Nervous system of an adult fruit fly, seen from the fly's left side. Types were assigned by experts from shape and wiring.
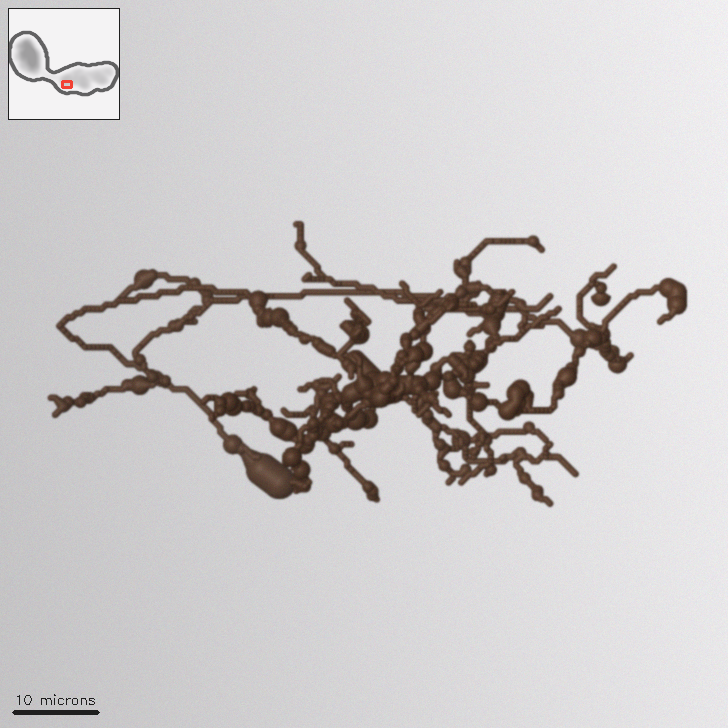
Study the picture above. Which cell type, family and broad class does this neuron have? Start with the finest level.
IN14A052; hemilineage 14A; nerve-cord intrinsic neuron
